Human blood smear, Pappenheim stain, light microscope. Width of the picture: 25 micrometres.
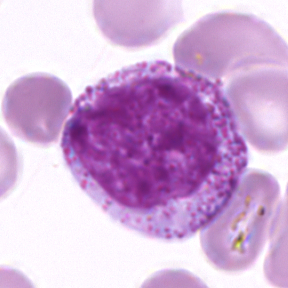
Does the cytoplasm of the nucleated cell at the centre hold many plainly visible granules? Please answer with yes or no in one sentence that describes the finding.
Yes, it is many visible granules that the cytoplasm of this cell contains.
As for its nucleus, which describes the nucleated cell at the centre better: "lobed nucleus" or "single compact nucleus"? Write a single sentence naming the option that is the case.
The nucleus of this cell is one compact round, oval or kidney-shaped mass.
